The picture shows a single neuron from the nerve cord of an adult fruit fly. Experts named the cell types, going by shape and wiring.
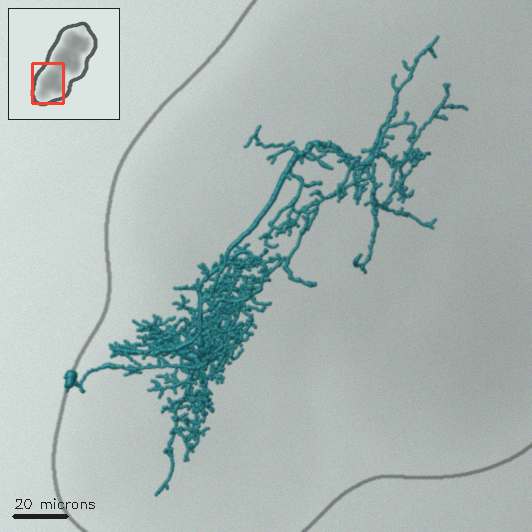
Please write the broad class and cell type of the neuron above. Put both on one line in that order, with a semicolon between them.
nerve-cord intrinsic neuron; INXXX100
